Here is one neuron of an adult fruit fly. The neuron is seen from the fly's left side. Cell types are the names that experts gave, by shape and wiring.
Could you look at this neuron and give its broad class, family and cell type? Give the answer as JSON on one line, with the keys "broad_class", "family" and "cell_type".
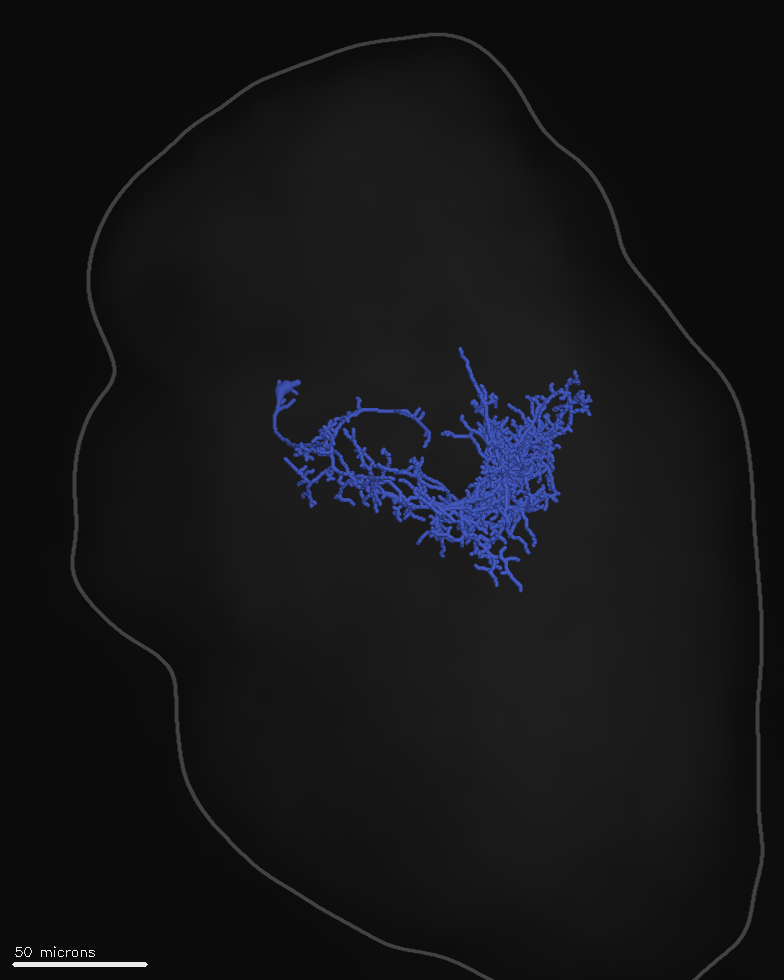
{"broad_class": "central-brain intrinsic neuron", "family": "hemilineage VLPl2_medial", "cell_type": "PLP029"}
